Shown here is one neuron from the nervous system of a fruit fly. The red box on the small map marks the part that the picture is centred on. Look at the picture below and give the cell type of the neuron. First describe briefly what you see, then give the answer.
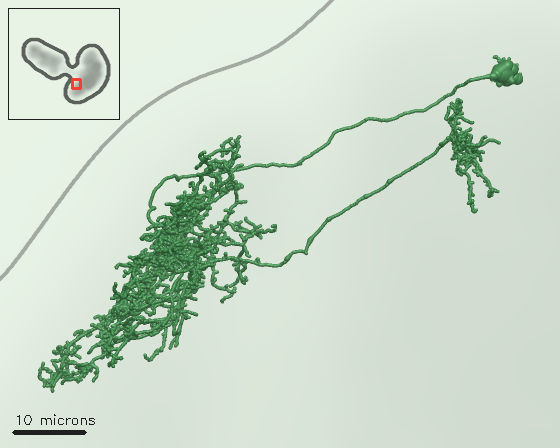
It is in the brain and does not reach the nerve cord. Its cell body lies at the upper right of the picture. From left to right in the picture it spans about 70 microns. It is an optic-lobe intrinsic neuron. Its cell type is Tlp13.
